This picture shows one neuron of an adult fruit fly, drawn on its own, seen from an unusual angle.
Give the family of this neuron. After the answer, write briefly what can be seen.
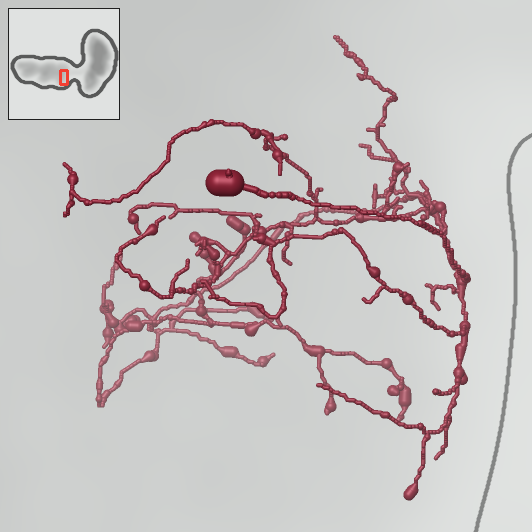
Its family is hemilineage 09A. This is a nerve-cord intrinsic neuron. It lies in the nerve cord. Dozens of branch ends can be seen.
